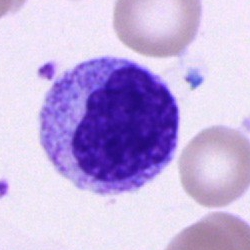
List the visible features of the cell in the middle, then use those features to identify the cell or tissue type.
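Looking at this one, the nucleus sits off-centre, over toward the right side of the cell. That leaves the cytoplasm as a wide crescent on the left side of the nucleus. Its background is a pale lavender-blue, with fine purple granules scattered through it. So this is a myelocyte.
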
